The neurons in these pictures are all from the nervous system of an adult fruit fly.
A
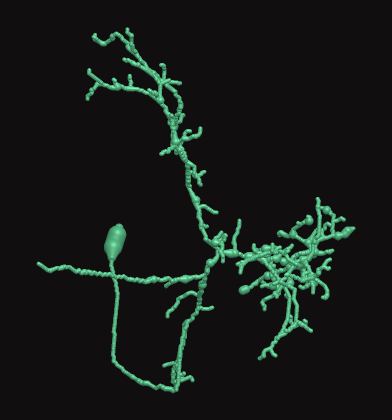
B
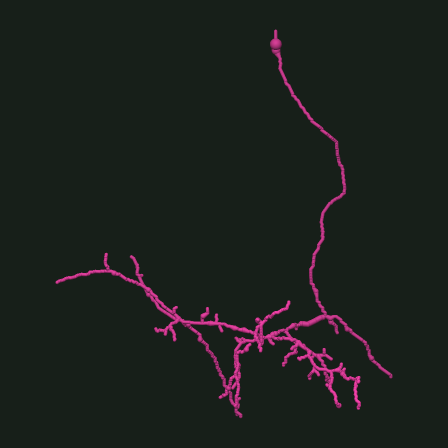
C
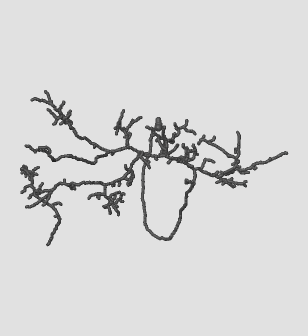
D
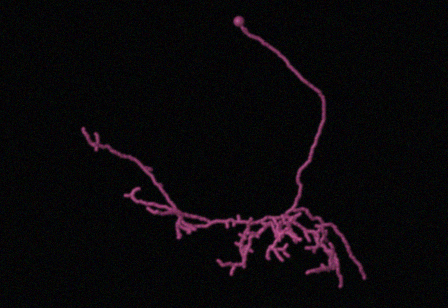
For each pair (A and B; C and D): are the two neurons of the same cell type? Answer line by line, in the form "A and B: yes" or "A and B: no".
A and B: no
C and D: yes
